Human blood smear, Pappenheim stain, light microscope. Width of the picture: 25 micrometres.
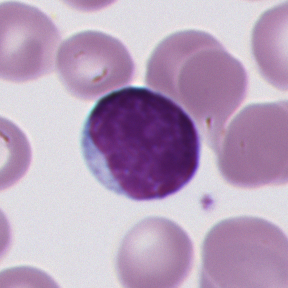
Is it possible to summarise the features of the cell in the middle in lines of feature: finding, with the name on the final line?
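Nucleus: round, without lobes or deep indentation
Chromatin: dark purple, coarsely clumped
Cytoplasm: narrow pale blue crescent along the left side
Cell diameter: about 10 micrometres
Nuclear size: about 10 by 9 micrometres
Nuclear share: about 80% of the cell's area
Cell type: typical lymphocyte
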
